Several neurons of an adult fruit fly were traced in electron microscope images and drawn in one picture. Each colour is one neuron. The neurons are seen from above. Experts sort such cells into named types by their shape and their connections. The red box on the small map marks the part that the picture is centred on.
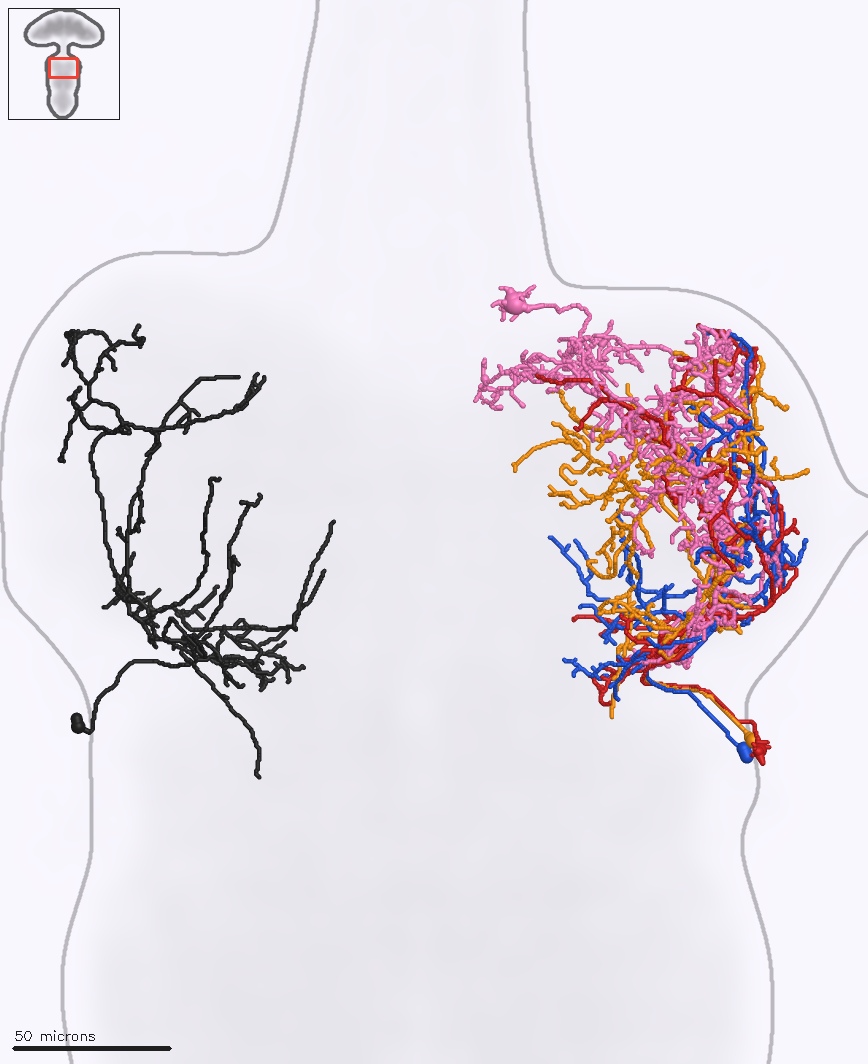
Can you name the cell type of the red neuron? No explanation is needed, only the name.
IN03A065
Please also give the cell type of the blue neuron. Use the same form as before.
IN03A085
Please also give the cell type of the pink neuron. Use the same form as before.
IN16B022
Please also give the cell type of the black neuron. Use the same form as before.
IN03A084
